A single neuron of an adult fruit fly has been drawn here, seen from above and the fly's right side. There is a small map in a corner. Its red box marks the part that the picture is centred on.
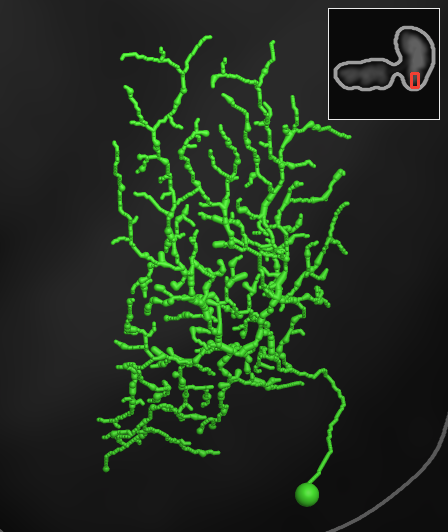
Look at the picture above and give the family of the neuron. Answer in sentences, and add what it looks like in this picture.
Its family is Dm. It is an optic-lobe intrinsic neuron. It lies in the brain. As drawn here it is taller than it is wide.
